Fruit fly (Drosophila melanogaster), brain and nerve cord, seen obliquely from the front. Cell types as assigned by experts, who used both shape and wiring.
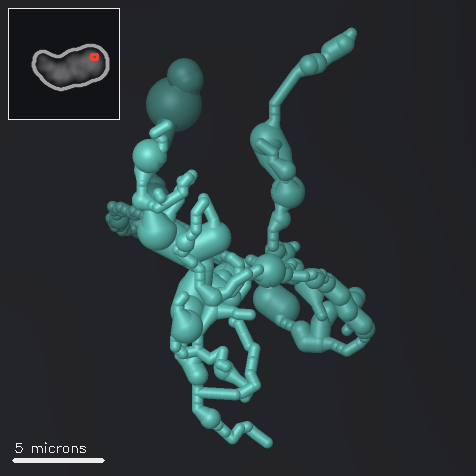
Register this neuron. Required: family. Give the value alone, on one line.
T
